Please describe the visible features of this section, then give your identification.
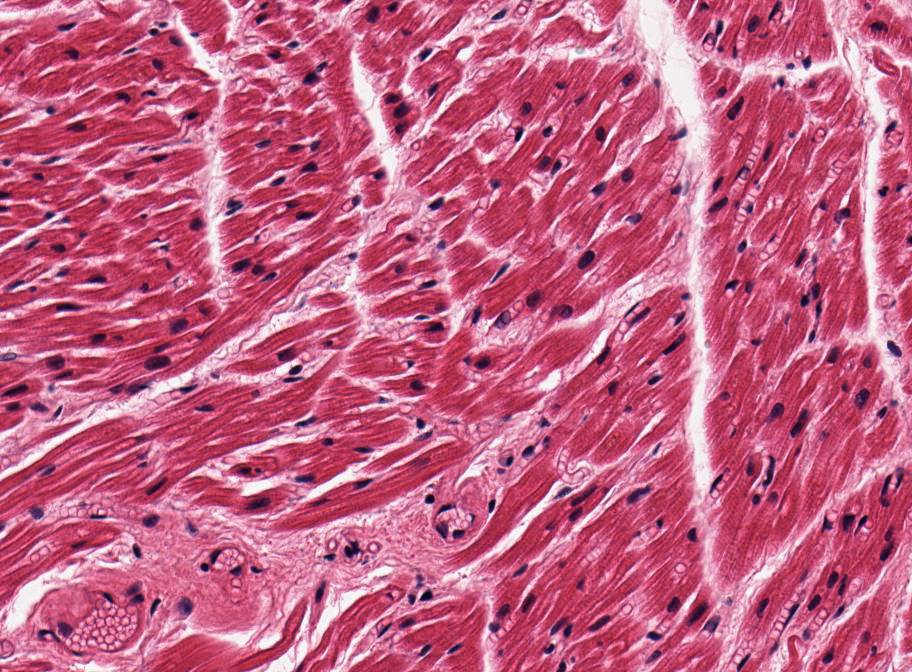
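Muscle fibres here branch and join their neighbours instead of lying as separate parallel cylinders. Oval nuclei sit in the centre of each fibre. Thin strands of pale pink loose connective tissue divide the muscle bundles, most broadly in the lower left and centre. Small, dark, elongated nuclei of interstitial cells are scattered between the fibres. This is the atrial appendage of the heart.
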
